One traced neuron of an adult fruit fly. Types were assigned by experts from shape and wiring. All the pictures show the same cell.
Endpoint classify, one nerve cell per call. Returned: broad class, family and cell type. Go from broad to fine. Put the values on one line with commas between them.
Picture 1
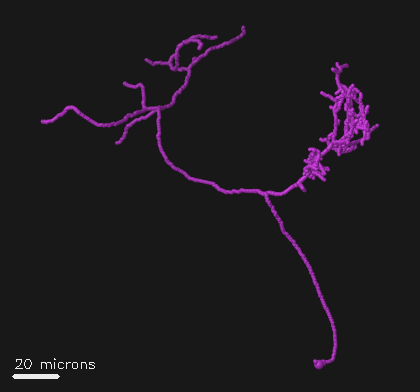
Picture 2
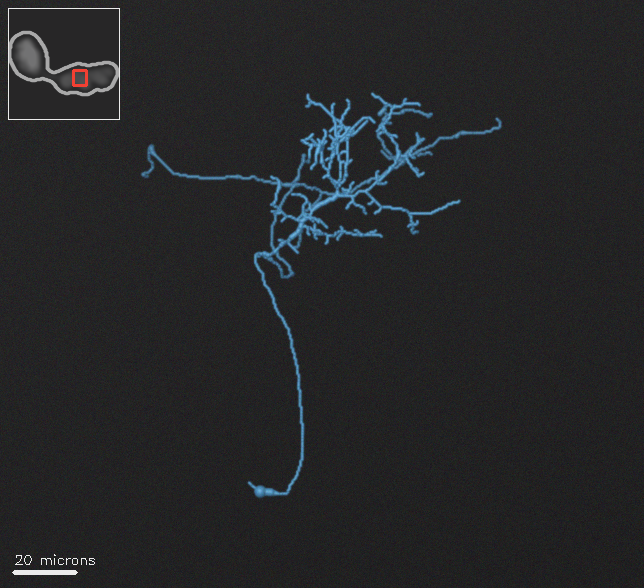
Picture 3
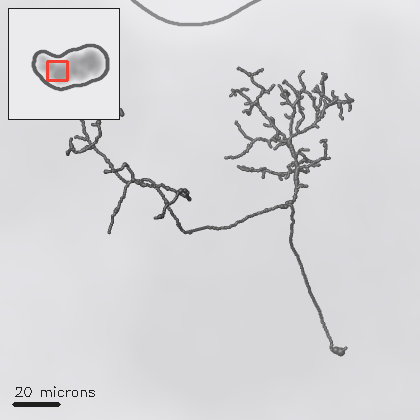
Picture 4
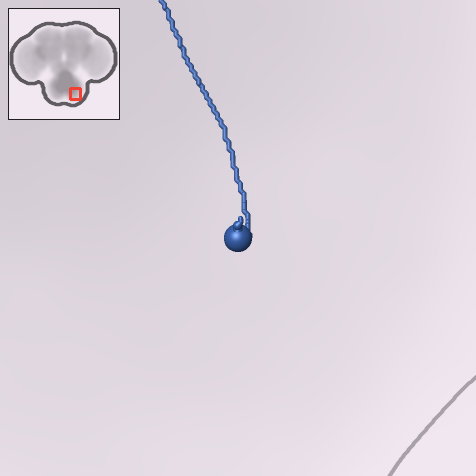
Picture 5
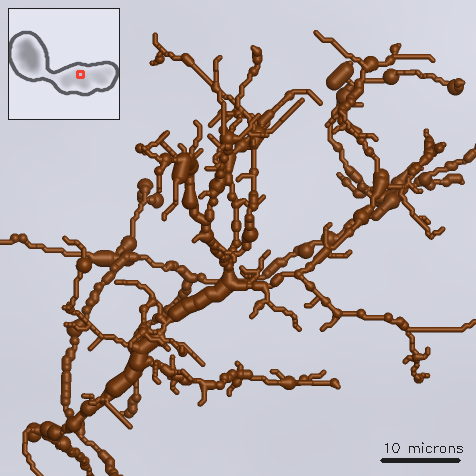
nerve-cord intrinsic neuron, hemilineage 07B, IN07B081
